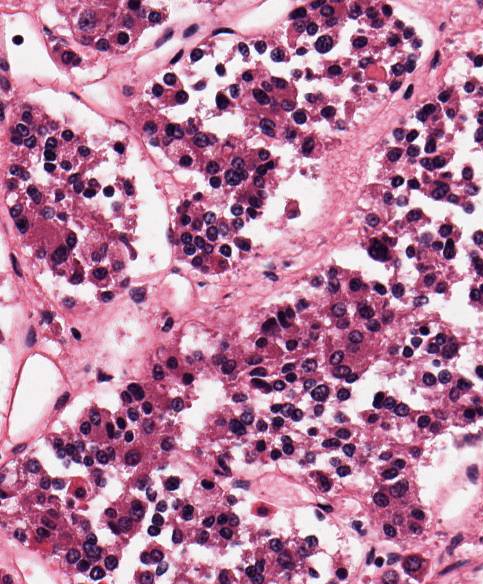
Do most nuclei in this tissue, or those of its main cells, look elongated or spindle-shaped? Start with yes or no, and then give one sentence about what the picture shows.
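No. Most cells have a single round, darkly stained nucleus.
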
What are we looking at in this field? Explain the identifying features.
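What I'm seeing is the pars distalis of the pituitary. The nests are parted by thin, wispy septa rather than thick collagen bands. Many cells carry a moderate amount of pink, finely granular cytoplasm, and a few scattered cells or globules stain deeper, brighter pink.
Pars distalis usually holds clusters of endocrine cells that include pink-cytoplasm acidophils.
Nowhere do I find glands lined by epithelium around a lumen.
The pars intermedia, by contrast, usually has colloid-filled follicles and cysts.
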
